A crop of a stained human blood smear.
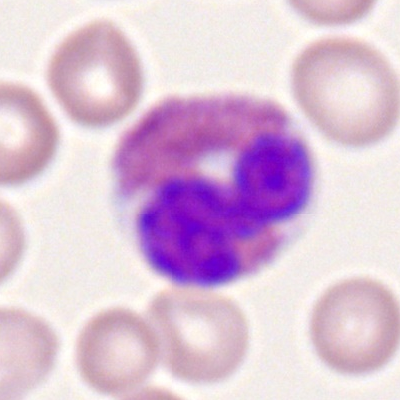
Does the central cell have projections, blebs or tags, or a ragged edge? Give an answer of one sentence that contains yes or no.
No, along its edge the cell is smooth rather than rough.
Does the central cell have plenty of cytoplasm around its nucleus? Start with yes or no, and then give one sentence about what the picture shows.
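Yes. Plentiful pinkish-lilac cytoplasm fills the upper part of the cell.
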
